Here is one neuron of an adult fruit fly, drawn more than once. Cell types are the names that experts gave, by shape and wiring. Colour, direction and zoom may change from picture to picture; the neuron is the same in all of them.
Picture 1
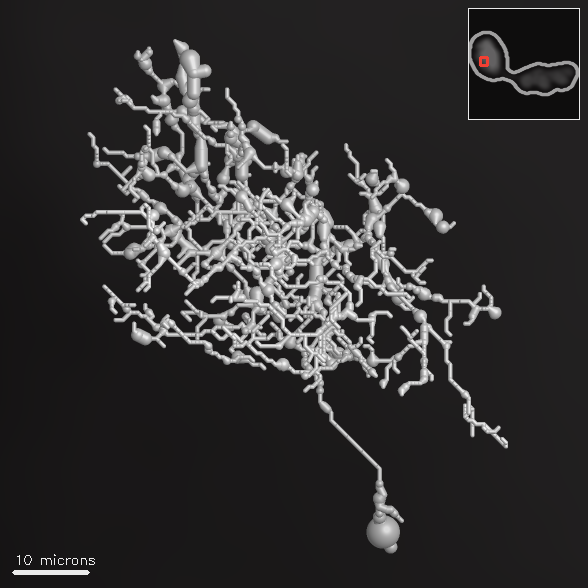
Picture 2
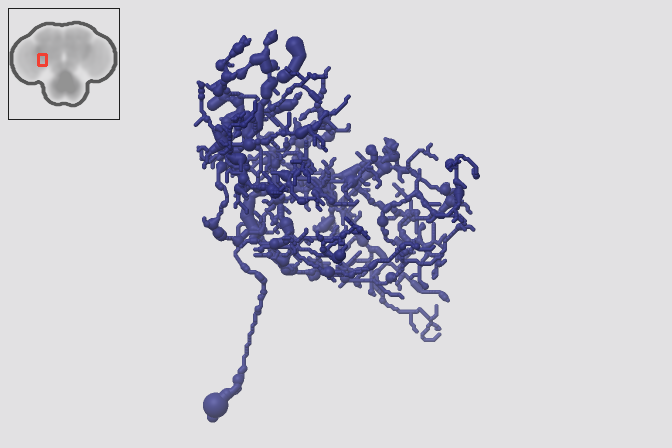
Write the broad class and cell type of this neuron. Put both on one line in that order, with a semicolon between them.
central-brain intrinsic neuron; AVLP357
